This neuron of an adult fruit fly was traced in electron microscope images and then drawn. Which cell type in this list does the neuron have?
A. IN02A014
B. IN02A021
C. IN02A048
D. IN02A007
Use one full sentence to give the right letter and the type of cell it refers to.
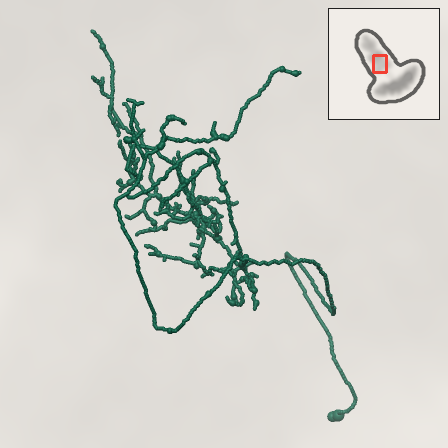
The cell type for the neuron is option C, which is IN02A048.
